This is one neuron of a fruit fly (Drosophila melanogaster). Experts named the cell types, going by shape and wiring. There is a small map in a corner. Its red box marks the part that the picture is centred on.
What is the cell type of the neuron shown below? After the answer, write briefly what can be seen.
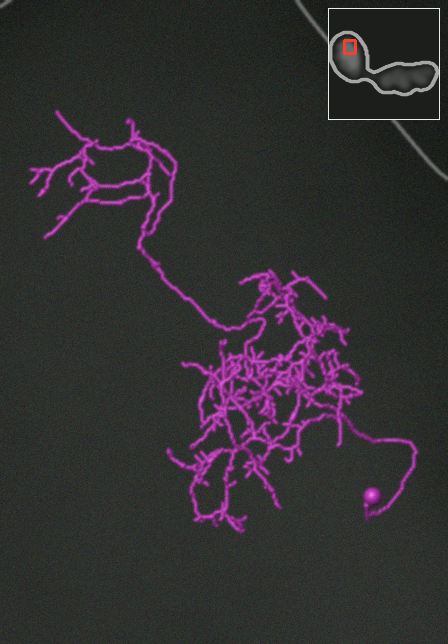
The cell type is CB3288. This is a central-brain intrinsic neuron. The cell body is at the lower right of the picture. Dozens of branch ends can be seen.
